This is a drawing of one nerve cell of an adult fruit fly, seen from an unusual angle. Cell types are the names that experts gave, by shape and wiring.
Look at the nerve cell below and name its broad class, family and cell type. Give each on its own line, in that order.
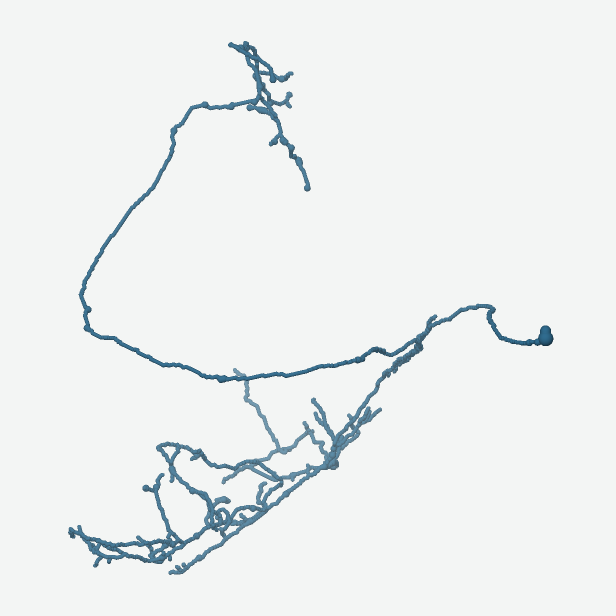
central-brain intrinsic neuron
hemilineage VPNp&v1_posterior
CL252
